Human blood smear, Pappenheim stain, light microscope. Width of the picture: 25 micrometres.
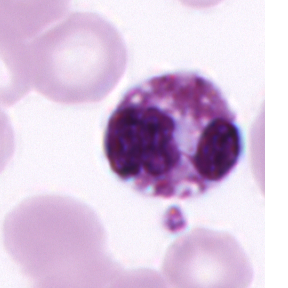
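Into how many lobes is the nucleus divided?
Two separate lobes of dark purple, densely condensed chromatin, lying at opposite sides of the cell, left and right.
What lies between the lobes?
A paler, less granular patch of cytoplasm.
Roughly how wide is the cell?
About 12 micrometres across.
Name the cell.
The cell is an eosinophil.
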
